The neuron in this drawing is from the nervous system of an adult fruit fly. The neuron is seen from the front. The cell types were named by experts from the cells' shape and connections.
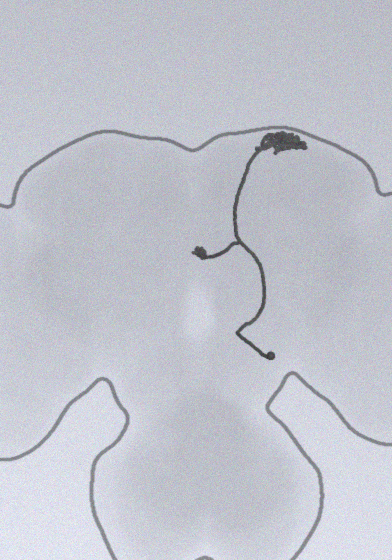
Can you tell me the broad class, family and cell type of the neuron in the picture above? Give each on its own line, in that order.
central-brain intrinsic neuron
hemilineage LALv1_dorsal
SA1_a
